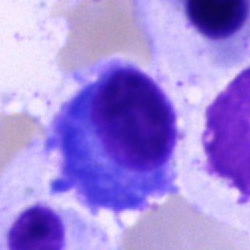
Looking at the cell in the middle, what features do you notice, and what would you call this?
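Look first at the nucleus: it stains a dense, dark purple all the way through. Around it the cytoplasm is deep blue, forming a broad band on the left and lower sides. Now follow the outline; it is irregular, with small blunt bulges along the lower edge. This one is a plasma cell.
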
